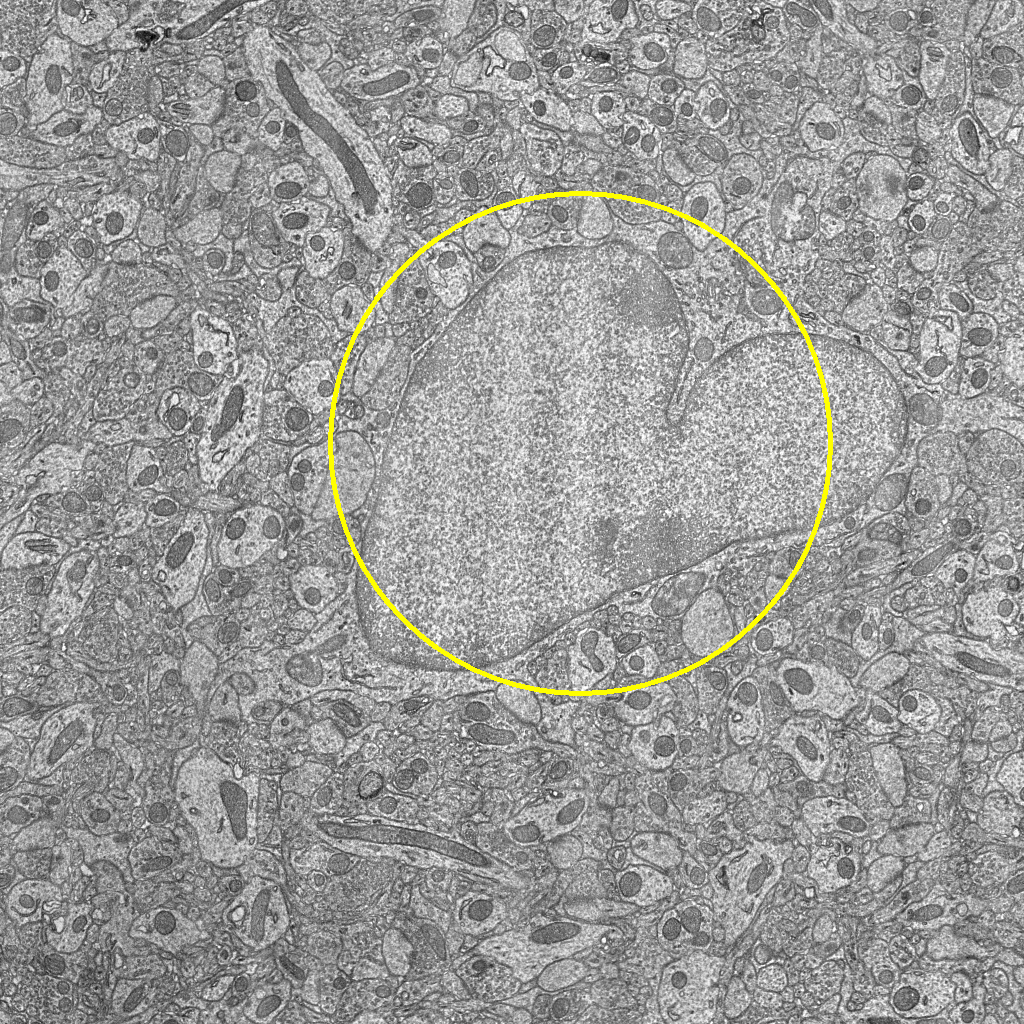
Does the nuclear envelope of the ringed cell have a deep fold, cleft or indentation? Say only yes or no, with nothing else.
Yes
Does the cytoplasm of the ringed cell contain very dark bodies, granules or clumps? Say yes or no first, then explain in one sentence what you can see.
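No. No dark dense bodies are seen in the cytoplasm.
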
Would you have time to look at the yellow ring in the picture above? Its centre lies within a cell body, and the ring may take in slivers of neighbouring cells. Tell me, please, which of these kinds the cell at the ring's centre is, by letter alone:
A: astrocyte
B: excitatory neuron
A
